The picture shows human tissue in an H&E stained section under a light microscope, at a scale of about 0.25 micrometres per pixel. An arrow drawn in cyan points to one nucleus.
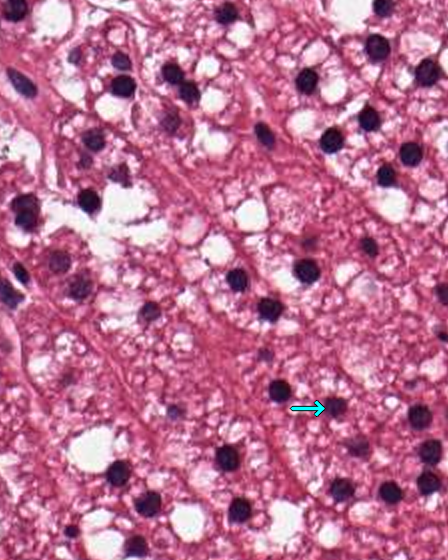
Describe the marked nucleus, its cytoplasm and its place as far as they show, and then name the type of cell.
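The nucleus is round and dark purple, roughly the size of the neighbouring nuclei, but its edge looks a little less sharp than the very dark nucleus just up and to the left of it. The cytoplasm around the nucleus is pink and full of many small clear bubbles, giving it a foamy, spongy look. The cell's outline is hard to pick out, because its foamy cytoplasm blends into that of the cells beside it. It lies within a band of similar foamy cells that runs diagonally across the field, edged by thin pink strands. Type of cell: adrenal cortical cell.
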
